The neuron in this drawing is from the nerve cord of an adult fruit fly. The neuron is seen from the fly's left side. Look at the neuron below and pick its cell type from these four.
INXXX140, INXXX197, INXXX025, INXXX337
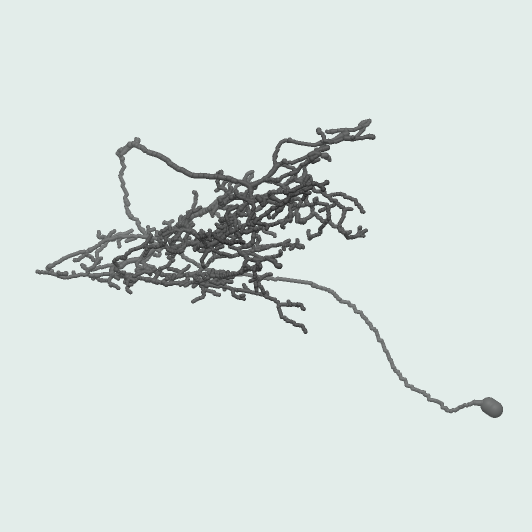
INXXX140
